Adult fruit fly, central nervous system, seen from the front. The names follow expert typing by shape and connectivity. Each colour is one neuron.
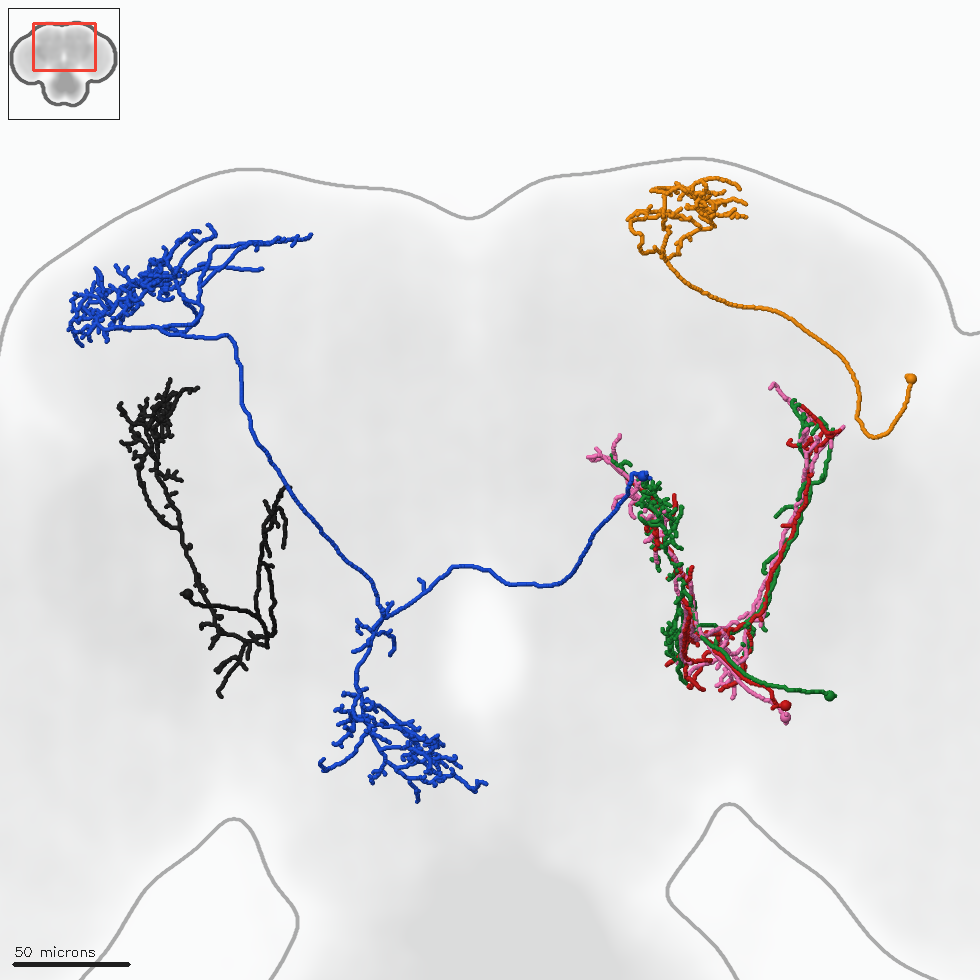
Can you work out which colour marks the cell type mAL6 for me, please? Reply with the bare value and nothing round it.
blue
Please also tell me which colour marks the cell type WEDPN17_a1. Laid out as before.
pink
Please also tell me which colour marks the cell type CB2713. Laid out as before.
black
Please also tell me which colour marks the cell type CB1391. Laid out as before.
orange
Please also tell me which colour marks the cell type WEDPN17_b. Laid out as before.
red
